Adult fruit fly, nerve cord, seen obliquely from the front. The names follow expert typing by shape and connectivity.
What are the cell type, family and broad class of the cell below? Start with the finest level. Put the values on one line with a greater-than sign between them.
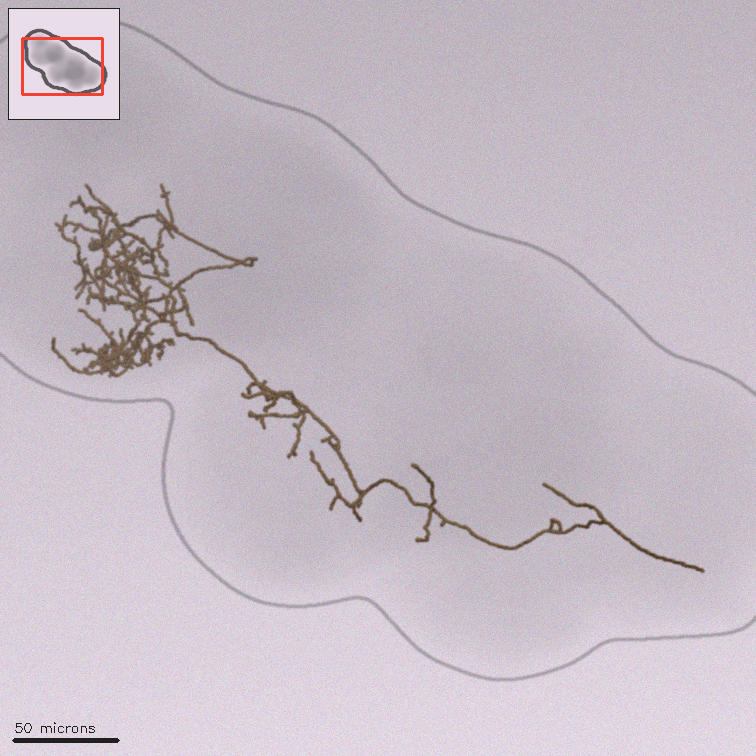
AN12B017 > hemilineage 12B > ascending neuron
